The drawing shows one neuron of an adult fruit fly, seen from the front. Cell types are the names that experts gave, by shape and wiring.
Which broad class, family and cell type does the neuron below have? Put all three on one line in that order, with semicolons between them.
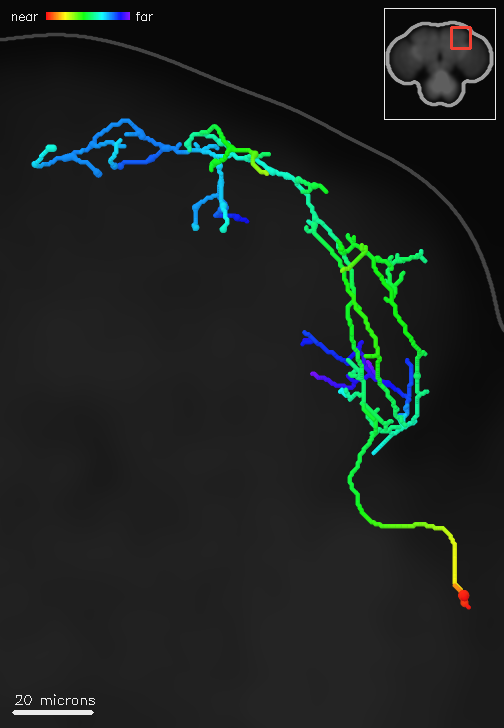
central-brain intrinsic neuron; hemilineage LHa2; LHAV2i4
